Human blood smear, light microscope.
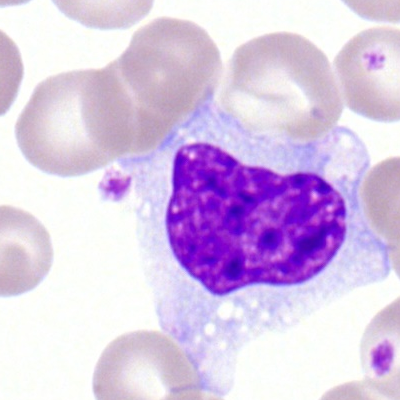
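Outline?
Irregular, several blunt bulges.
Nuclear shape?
Irregular, outline indented.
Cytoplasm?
Abundant, pale grey-blue, no coarse coloured granules.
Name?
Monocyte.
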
